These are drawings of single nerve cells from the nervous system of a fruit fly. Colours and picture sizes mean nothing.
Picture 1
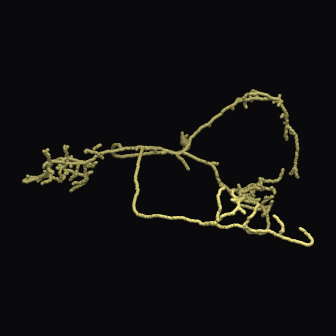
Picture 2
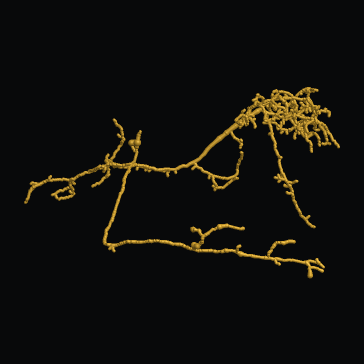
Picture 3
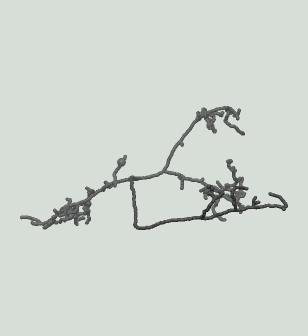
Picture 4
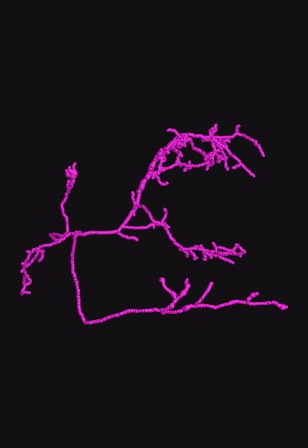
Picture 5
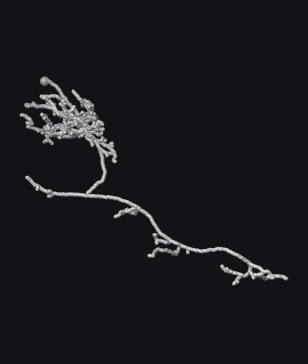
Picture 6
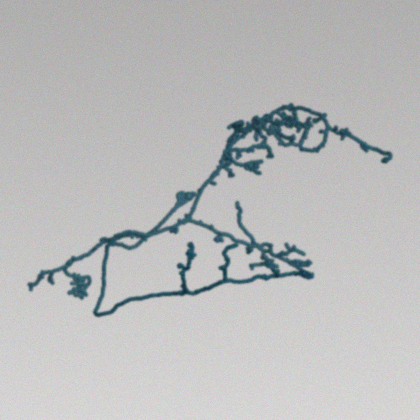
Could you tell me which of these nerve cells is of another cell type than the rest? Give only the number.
5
